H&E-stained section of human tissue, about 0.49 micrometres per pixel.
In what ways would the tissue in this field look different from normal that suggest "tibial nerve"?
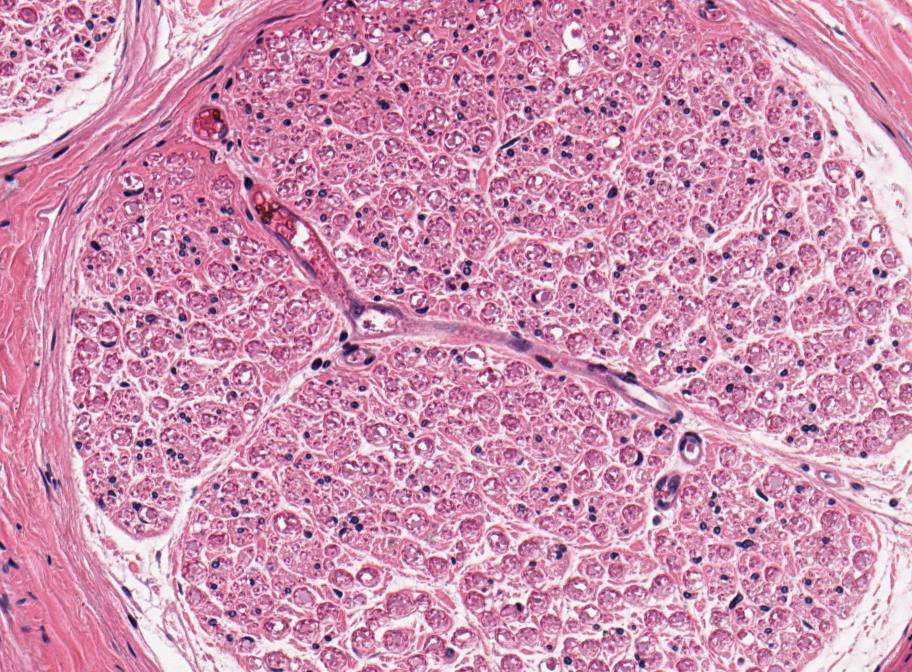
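Much here fits the tibial nerve. Small round fibre profiles, cut across, pack the bundle; many show a central pink dot inside a pale ring.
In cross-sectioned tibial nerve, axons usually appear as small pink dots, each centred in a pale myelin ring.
Small dark oval nuclei lie singly and fairly evenly among the profiles.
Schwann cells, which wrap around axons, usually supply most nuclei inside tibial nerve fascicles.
No fat cells appear; a narrow white cleft parts the bundle's right edge from the surrounding tissue.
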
